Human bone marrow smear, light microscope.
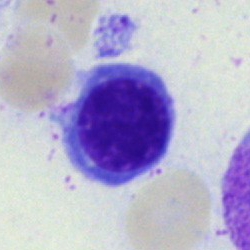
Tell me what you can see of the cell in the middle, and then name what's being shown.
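No distinct nucleolus is visible in the nucleus. The cytoplasm is deep blue and shows no visible granules. A small clump of platelets lies just above the cell. This is an erythroblast.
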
